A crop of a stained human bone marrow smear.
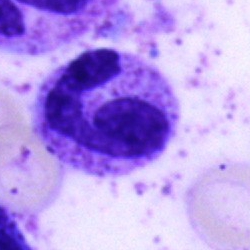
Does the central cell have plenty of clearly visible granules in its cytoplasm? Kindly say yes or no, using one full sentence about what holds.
Yes, the cytoplasm of this cell holds many visible granules.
